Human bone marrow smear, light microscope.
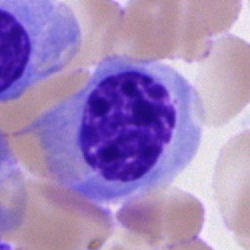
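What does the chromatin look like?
Coarse, in dark blocks parted by paler gaps.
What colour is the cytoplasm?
Pale blue, forming a moderate rim widest on the left of the nucleus, with no granules visible.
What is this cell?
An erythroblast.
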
